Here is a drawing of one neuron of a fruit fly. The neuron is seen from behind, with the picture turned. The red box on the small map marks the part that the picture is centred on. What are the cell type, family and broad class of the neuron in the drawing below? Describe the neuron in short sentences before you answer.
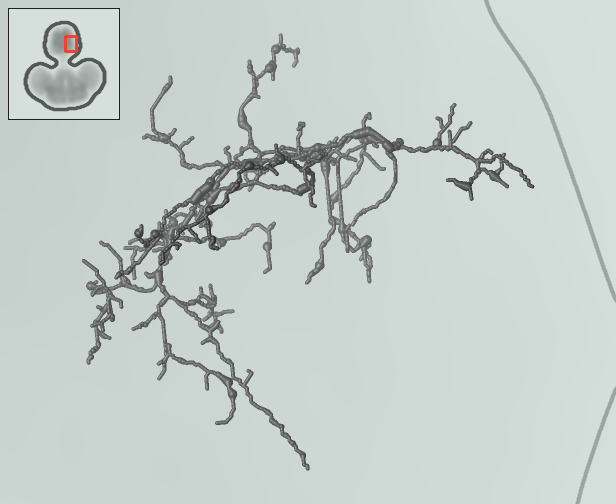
No cell body is drawn. Dozens of branch ends can be seen. It is of cell type IN20A.22A085. Its family is hemilineage 20A.22A. This is a nerve-cord intrinsic neuron.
